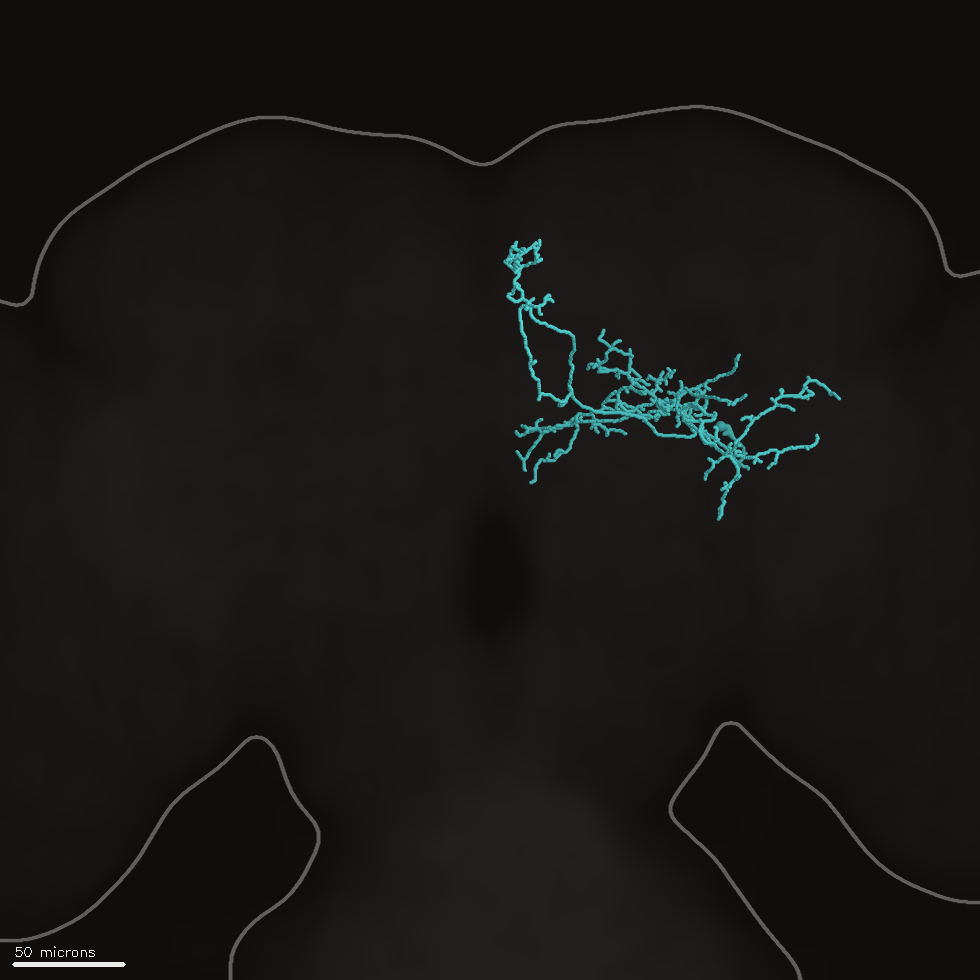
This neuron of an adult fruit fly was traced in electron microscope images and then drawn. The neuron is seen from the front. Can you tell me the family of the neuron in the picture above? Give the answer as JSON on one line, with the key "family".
{"family": "hemilineage VLPl&p1_posterior"}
